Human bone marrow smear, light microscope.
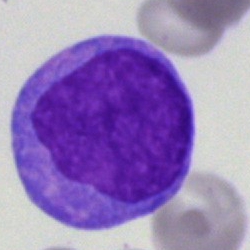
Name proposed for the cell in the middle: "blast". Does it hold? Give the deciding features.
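Yes, blast is a good fit for this cell. Its nucleus fills most of the cell.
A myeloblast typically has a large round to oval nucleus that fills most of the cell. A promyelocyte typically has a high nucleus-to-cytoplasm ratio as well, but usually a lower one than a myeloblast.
So a nucleus filling most of the cell speaks for blast over promyelocyte. The nucleus lies off-centre toward the upper right.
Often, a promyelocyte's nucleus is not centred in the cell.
This position is in keeping with either name, so it does not decide between them. The outline is round and smooth, the chromatin is finely textured and evenly purple without coarse dark blocks, and the blue-violet cytoplasm forms a rim widest at the lower left, with no vacuoles.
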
